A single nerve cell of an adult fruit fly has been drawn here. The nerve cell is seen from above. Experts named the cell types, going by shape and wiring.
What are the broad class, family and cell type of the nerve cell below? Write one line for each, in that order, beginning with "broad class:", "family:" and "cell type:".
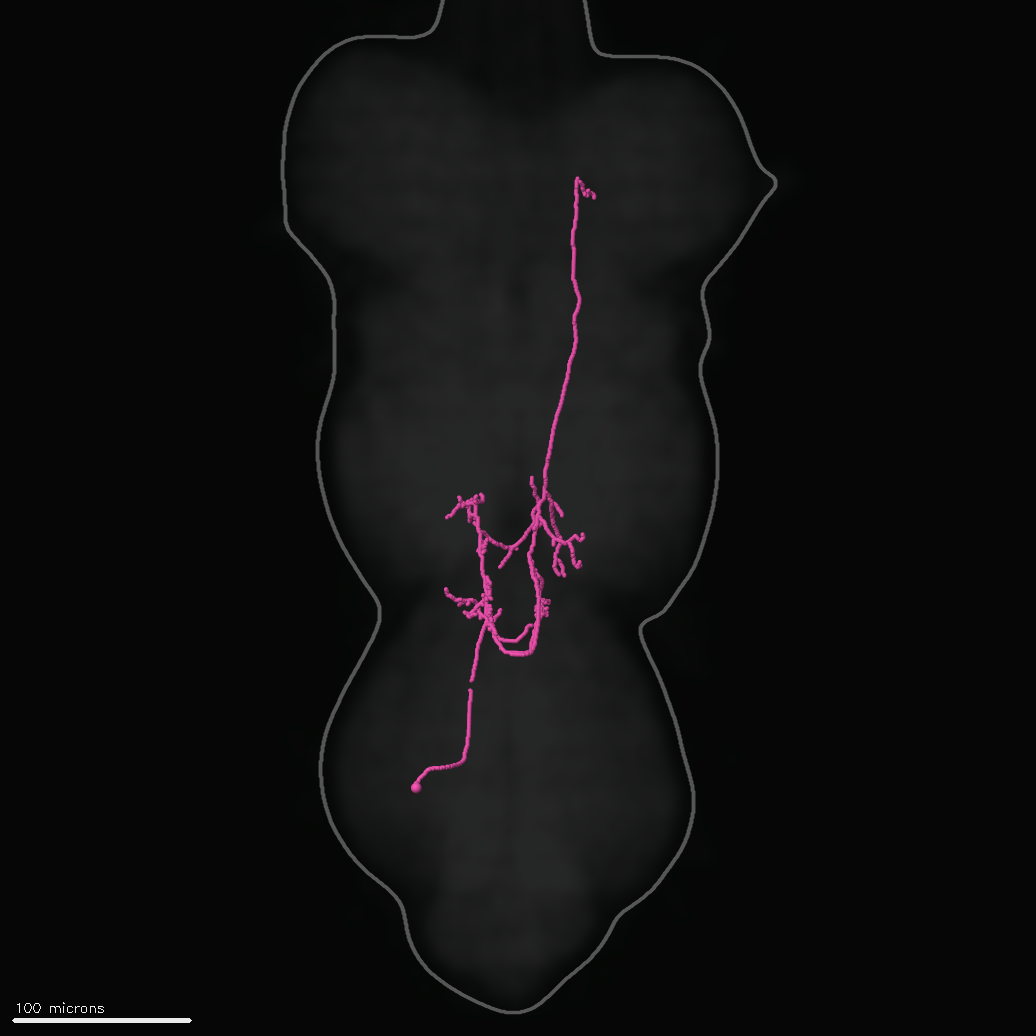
broad class: nerve-cord intrinsic neuron
family: hemilineage 06A
cell type: IN06A104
